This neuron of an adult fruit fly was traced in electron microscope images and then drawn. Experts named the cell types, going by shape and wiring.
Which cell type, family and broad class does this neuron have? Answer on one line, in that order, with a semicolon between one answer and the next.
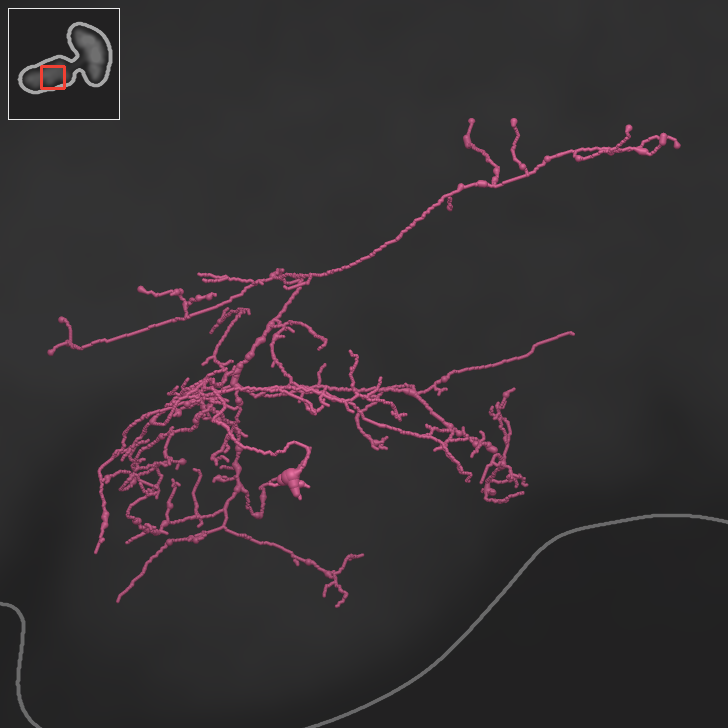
IN05B064_a; hemilineage 05B; nerve-cord intrinsic neuron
